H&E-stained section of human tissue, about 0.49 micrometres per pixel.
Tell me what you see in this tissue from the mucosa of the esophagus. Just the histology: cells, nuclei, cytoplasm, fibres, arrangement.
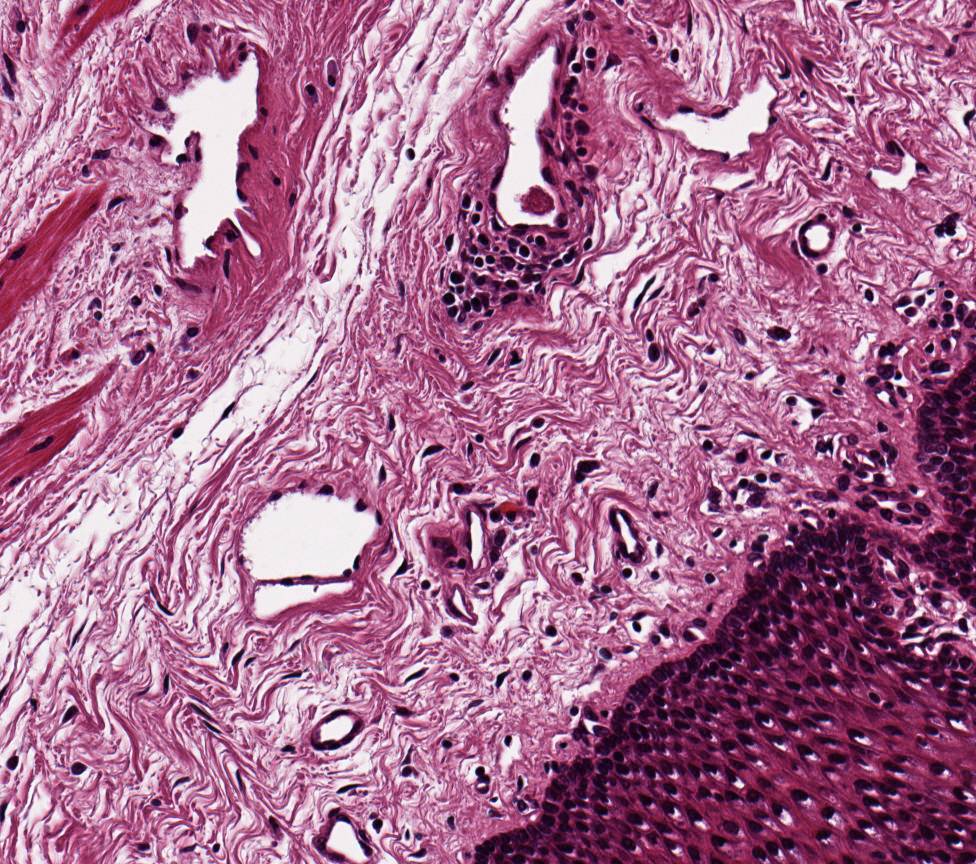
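Starting at the lower right corner, a stratified squamous epithelium occupies that part of the field. Its basal layer is formed of crowded, dark-staining nuclei along the border with the stroma. Moving to the upper centre, a small cluster of lymphocytes sits beside the vessel. Finally, scattered small round dark nuclei are more numerous in the stroma just above the epithelium on the right side.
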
